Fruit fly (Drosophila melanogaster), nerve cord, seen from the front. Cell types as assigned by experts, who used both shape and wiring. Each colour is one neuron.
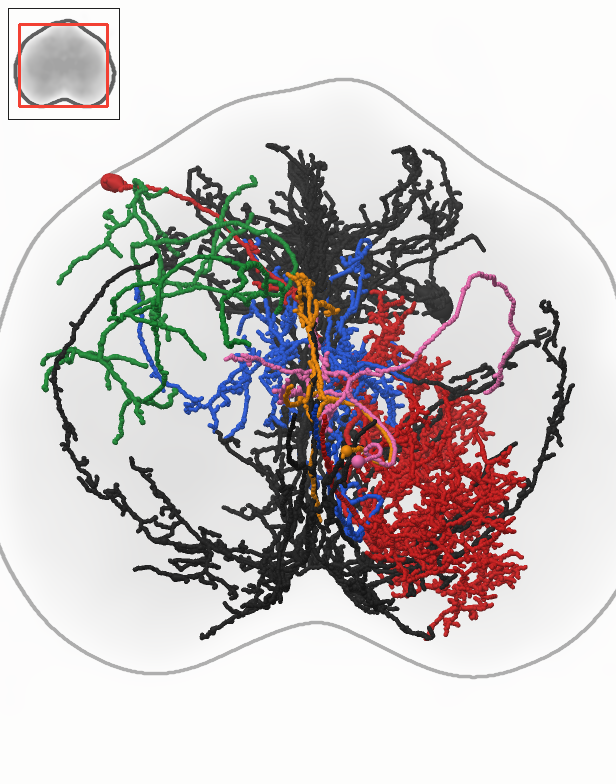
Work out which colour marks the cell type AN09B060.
red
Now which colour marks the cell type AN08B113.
orange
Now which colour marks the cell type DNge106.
green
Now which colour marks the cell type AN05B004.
black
